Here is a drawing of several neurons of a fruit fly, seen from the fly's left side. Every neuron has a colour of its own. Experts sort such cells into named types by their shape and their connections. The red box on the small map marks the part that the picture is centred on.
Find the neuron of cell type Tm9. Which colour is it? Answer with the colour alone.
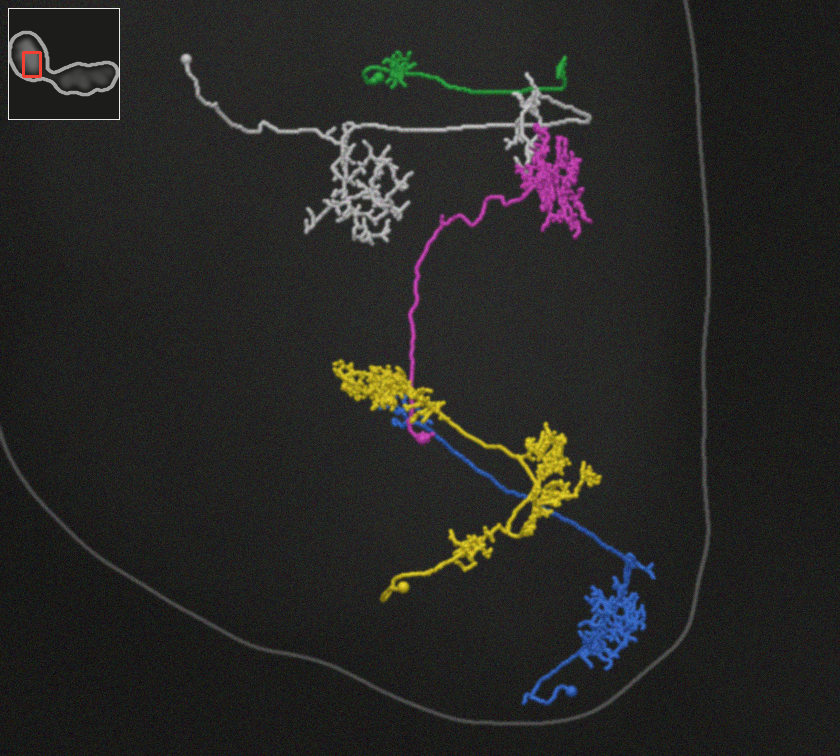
green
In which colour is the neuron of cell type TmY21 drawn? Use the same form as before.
yellow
